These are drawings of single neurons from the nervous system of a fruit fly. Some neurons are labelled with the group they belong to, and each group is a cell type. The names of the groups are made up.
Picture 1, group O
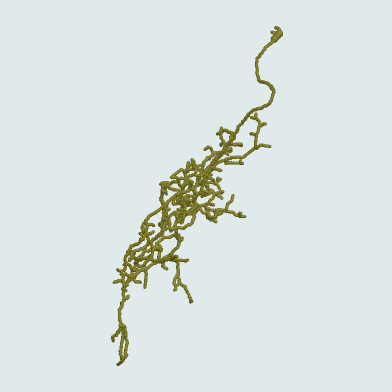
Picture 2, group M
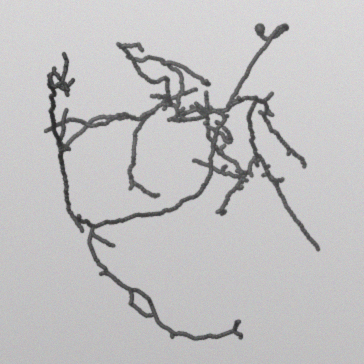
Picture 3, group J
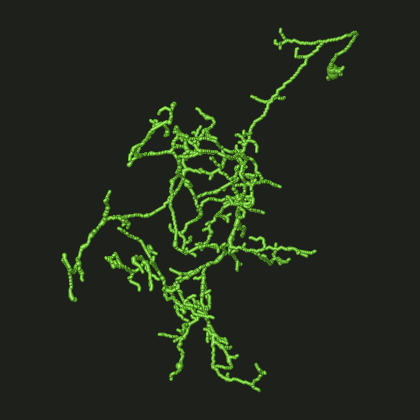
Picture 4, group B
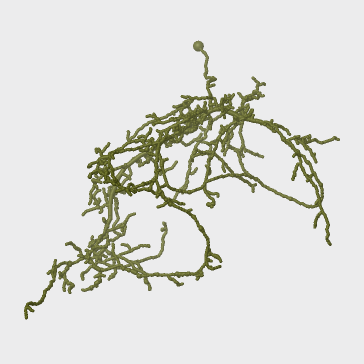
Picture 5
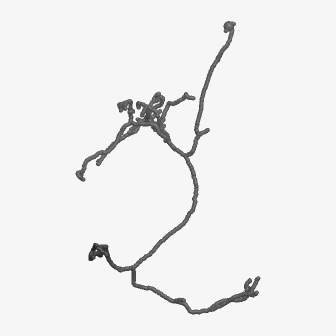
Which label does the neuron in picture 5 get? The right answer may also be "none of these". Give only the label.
group M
